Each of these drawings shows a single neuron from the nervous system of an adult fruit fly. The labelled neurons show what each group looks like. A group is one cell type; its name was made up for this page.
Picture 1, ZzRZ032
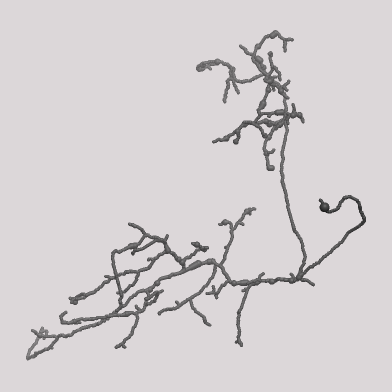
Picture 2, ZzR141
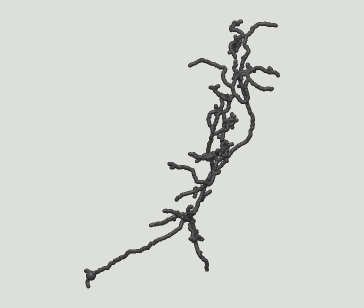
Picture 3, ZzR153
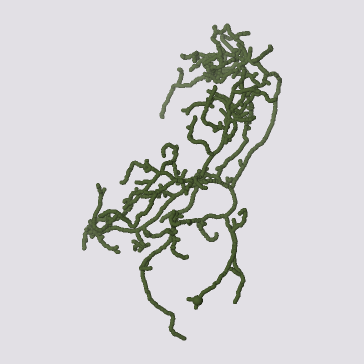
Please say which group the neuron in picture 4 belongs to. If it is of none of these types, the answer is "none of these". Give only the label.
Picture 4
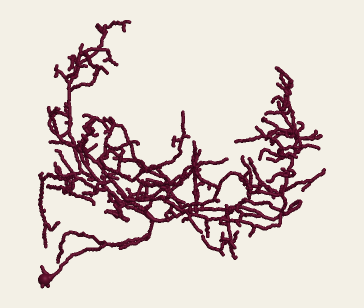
ZzR153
